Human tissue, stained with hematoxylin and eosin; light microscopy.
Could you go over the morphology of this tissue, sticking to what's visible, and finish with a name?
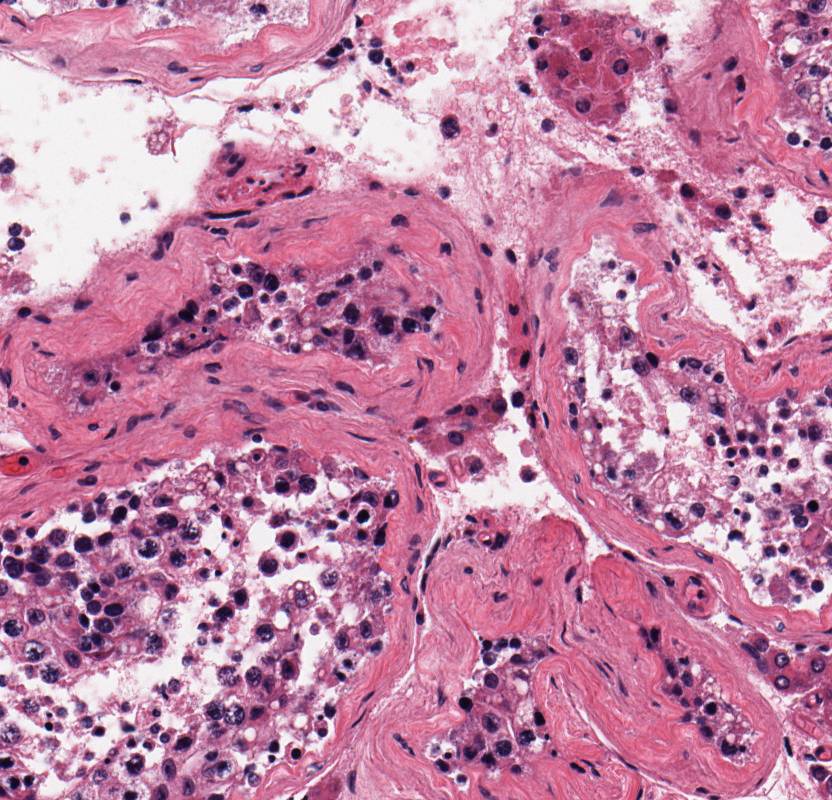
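Thick pink fibrous bands divide the field into rounded compartments of loosely scattered cells with clear gaps. The bands are wavy, layered collagen with flattened spindle nuclei. Polygonal cells with abundant pink cytoplasm and round central nuclei cluster near the top centre-right. This is testis.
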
